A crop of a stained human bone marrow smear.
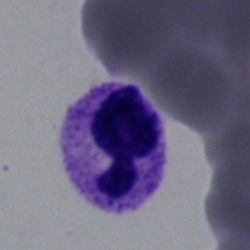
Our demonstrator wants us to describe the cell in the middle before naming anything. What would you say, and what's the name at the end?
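A smooth oval outline, taller than wide, encloses a two-lobed nucleus whose lobes are joined by a narrow waist, the upper lobe being the larger. Chromatin is dark and densely clumped throughout. The cell is a segmented neutrophil.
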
